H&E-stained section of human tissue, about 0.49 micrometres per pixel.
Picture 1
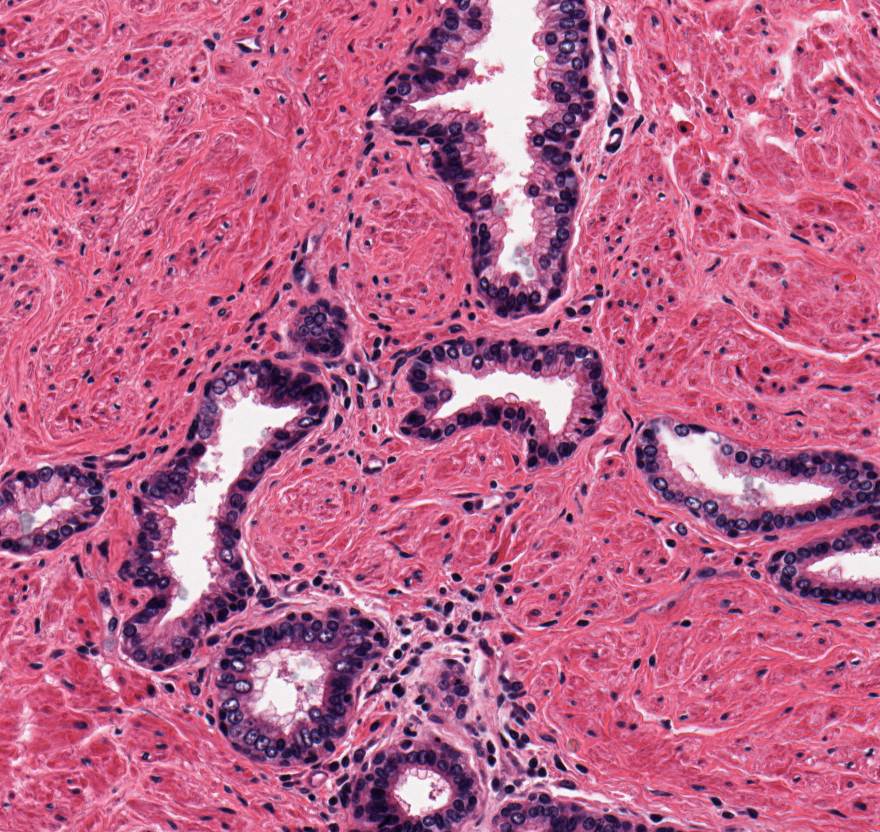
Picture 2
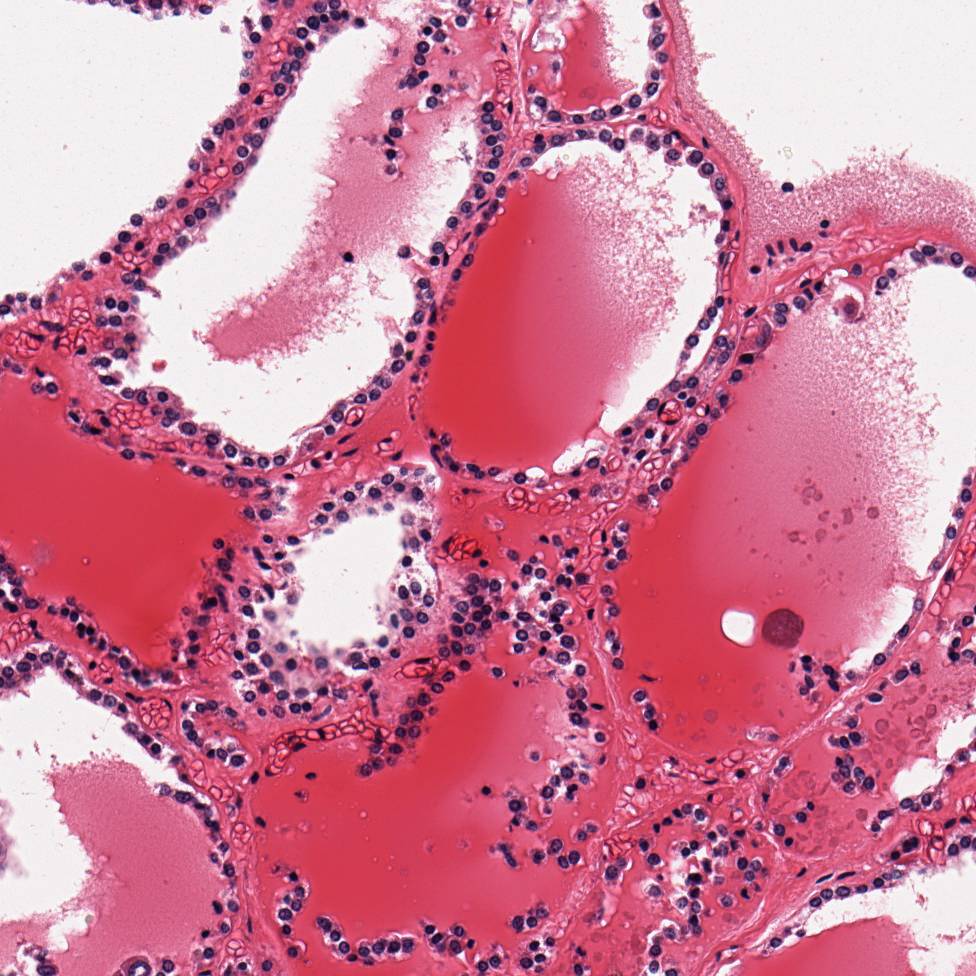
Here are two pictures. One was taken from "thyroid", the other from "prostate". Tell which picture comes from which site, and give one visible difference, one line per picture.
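Picture 1 – prostate. The glands are lined by columnar cells with pale, finely granular cytoplasm facing the lumen.
Picture 2 – thyroid. Each follicle is lined by a single layer of low cuboidal to flattened cells.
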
